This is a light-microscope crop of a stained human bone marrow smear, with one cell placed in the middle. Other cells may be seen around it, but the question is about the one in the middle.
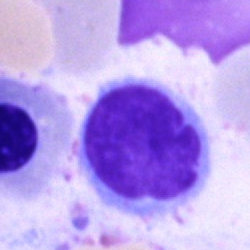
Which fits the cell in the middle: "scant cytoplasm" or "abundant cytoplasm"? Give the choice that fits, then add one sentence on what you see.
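Scant cytoplasm. The cytoplasm forms only a thin rim around the nucleus.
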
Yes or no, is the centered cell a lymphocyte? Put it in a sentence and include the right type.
Yes, the cell at the midpoint of the crop is a lymphocyte.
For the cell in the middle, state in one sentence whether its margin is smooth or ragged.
No surface projections are present; the cell outline is smooth.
